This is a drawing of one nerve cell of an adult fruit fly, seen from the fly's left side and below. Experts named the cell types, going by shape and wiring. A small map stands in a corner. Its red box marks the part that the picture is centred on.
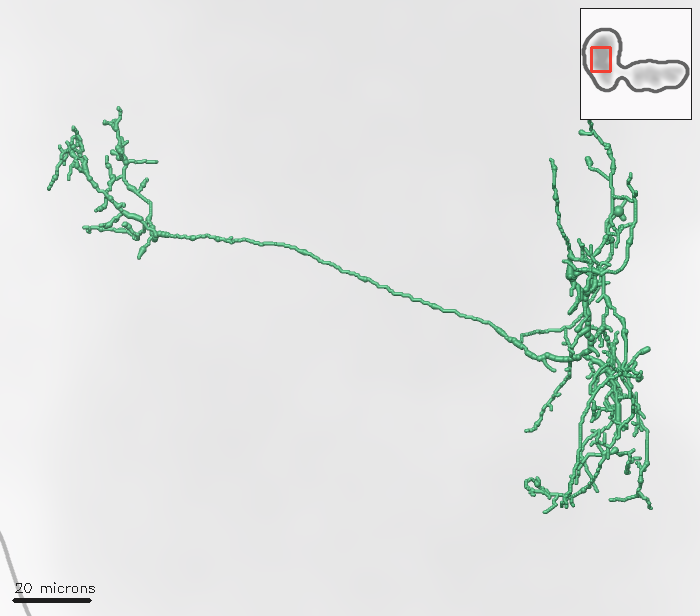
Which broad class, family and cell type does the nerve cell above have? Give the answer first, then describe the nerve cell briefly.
Its broad class is central-brain intrinsic neuron. The family is hemilineage DL1_ventral. Its cell type is AOTU052. From left to right in the picture it spans about 160 microns. The picture shows dozens of branch ends.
